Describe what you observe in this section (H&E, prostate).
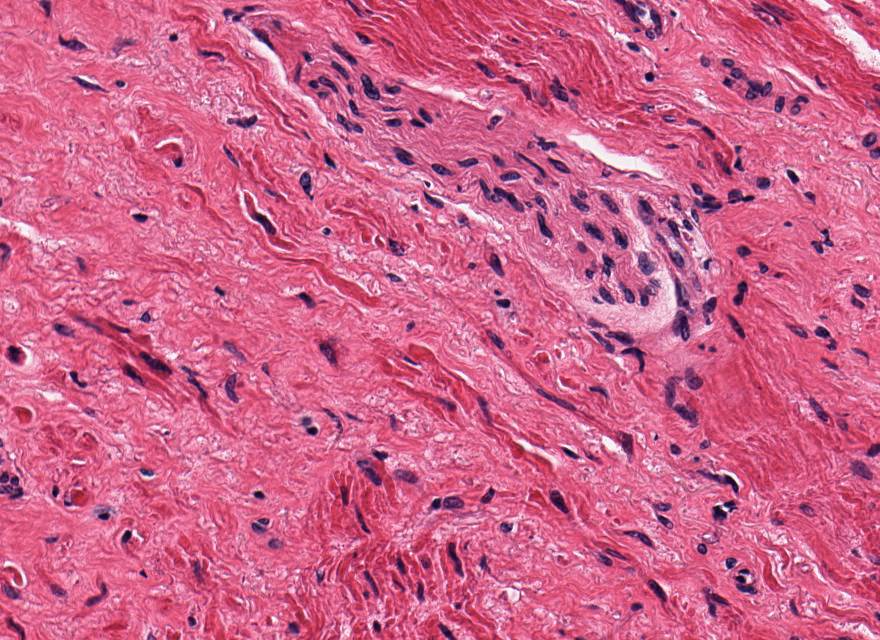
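Dense pink-staining fibrous tissue throughout. Fibre bundles mainly diagonal, upper left toward lower right. Scattered nuclei, most elongated and spindle-shaped. Small narrow-lumened vessel just right of centre, surrounded by a cluster of elongated nuclei.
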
